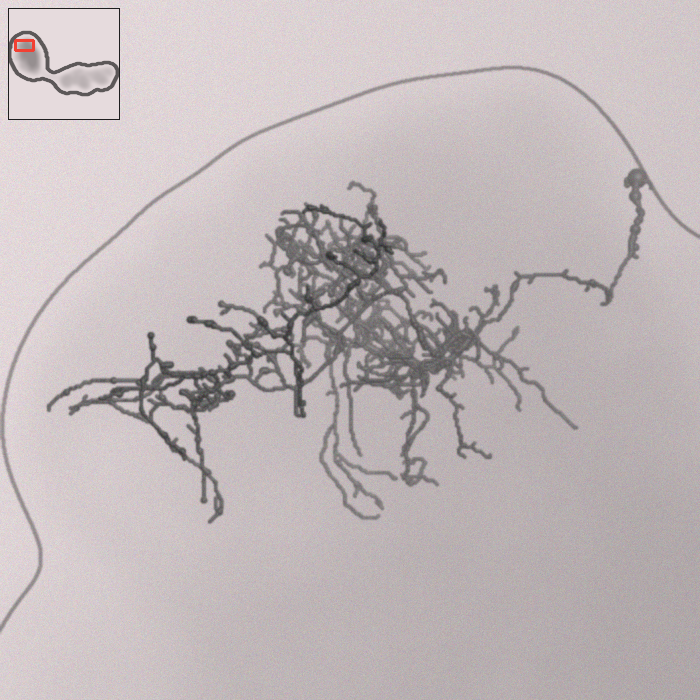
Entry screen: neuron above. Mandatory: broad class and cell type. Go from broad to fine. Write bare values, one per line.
central-brain intrinsic neuron
SLP247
